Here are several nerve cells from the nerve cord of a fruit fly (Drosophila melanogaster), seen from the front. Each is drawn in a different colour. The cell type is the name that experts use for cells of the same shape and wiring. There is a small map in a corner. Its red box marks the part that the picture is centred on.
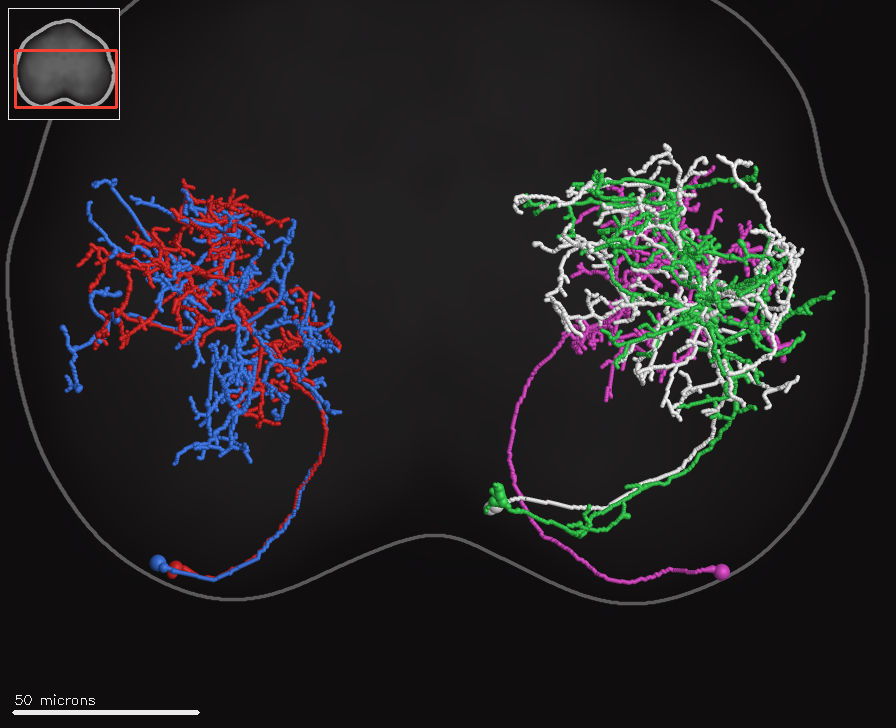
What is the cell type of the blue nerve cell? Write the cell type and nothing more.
IN04B104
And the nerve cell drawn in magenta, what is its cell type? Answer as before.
IN04B092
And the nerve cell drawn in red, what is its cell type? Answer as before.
IN04B103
